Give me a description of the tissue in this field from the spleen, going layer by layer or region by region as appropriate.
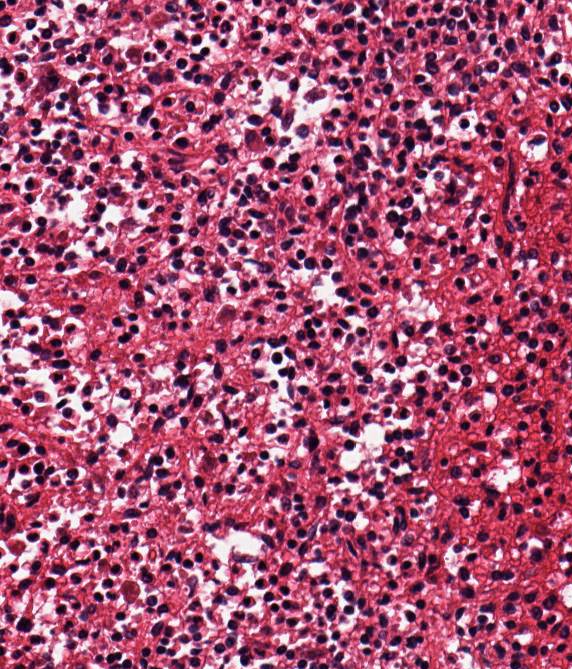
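Diffusely spread cells across the whole field; no glands, follicles or other discrete units. Most with small, round, darkly stained nuclei and very little visible cytoplasm. Scattered larger cells with paler oval nuclei and more pink cytoplasm, most noticeable upper left. Between cells, a fine pink fibrillary meshwork rather than coarse collagen bundles.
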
